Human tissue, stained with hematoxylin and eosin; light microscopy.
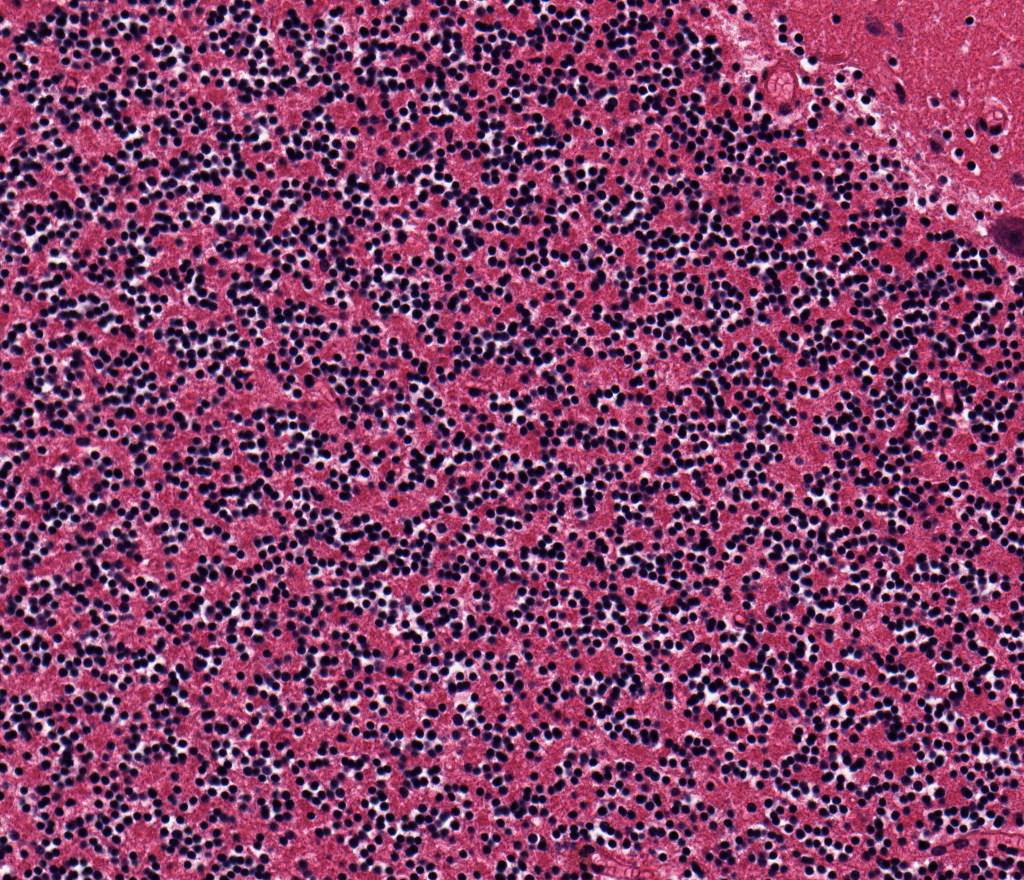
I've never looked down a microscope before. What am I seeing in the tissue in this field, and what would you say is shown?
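Dense layer of crowded nuclei: small, round, uniform, darkly stained, almost no visible cytoplasm. Irregular patches of pink, nucleus-free material scattered among the packed nuclei throughout the layer. No epithelium, glands or fat cells. Tissue: cerebellum.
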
